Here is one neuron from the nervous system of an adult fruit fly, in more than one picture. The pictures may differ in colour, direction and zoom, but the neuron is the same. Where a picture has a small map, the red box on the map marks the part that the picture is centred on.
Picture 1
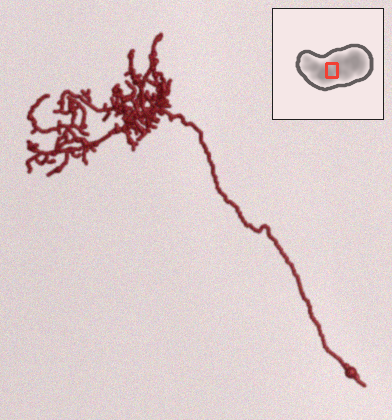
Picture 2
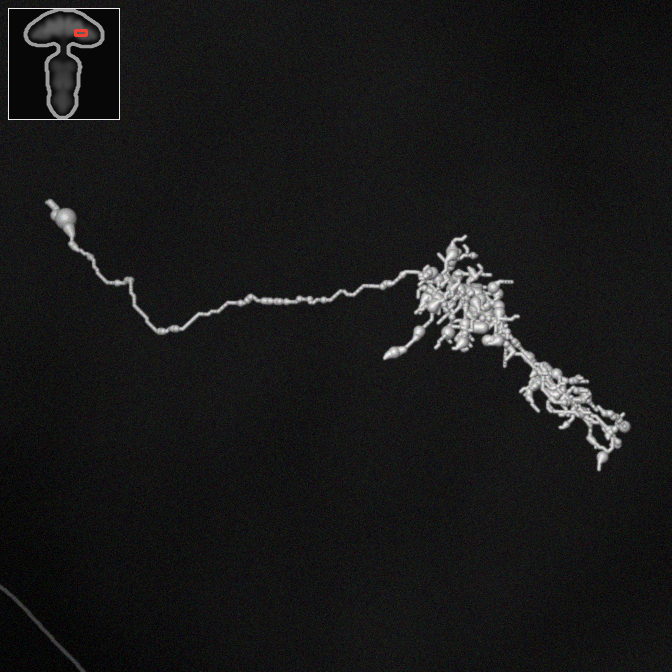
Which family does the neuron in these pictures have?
Li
